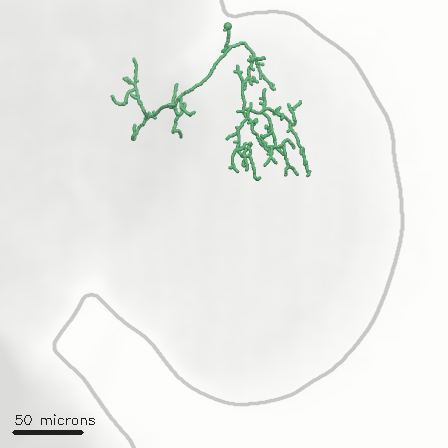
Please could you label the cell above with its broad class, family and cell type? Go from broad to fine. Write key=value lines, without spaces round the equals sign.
broad_class=visual projection neuron
family=MeVP
cell_type=MeVP14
